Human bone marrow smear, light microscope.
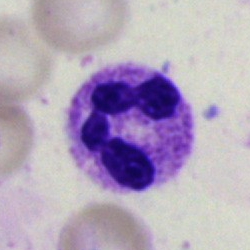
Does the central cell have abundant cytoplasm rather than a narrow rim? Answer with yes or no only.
Yes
